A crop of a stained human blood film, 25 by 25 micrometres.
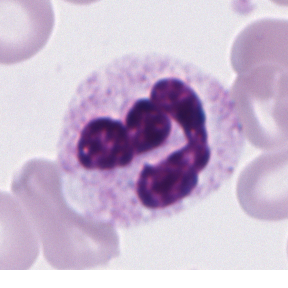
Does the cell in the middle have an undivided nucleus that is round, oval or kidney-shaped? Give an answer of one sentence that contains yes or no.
No, there are two or more separate lobes forming the nucleus.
